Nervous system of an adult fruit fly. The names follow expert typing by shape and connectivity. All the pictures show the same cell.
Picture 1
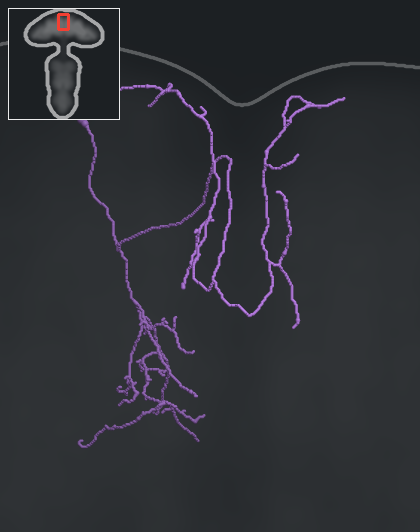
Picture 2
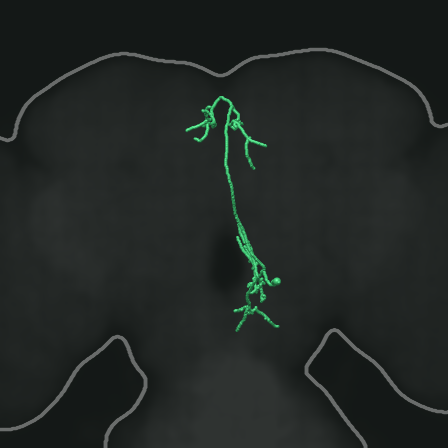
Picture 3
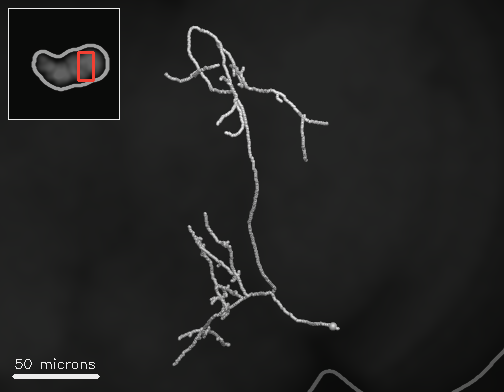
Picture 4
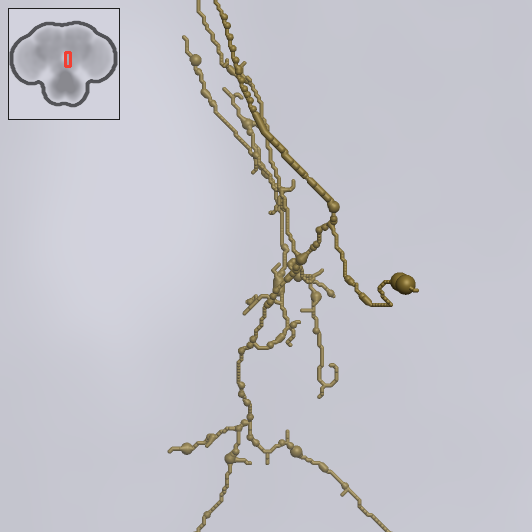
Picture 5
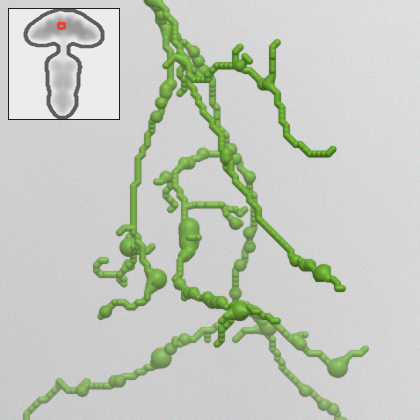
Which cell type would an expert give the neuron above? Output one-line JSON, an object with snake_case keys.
{"cell_type": "CB4081"}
